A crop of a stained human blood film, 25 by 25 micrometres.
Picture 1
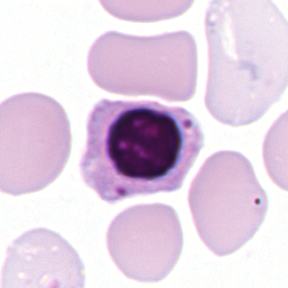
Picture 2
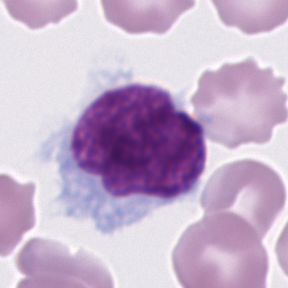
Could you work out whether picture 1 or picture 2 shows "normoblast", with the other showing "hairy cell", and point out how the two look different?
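The normoblast appears in picture 1 and the hairy cell in picture 2. The normoblast's outline is irregular and slightly angular rather than smoothly round, whereas the hairy cell has a ragged cytoplasmic edge with fine, wispy projections. The normoblast's chromatin is dense and dark purple, with only a few small paler patches.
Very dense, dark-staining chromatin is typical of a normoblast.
The hairy cell's nucleus, about 12 by 10 micrometres, has an irregular outline with an inward fold instead of a round contour. In both cells the cytoplasm is uneven: the normoblast's rim is broader on the left of the nucleus than on the right, and the hairy cell's rim is wider on the left and lower sides than on the upper right. The hairy cell's cytoplasm is pale sky-blue.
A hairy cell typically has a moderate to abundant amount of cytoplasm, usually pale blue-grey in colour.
The two also differ in granules: a few scattered dark purple granules lie in the normoblast's cytoplasm, while none are visible in the hairy cell.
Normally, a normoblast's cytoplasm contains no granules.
Neither cell shows vacuoles. The normoblast is ringed by red cells, none of which overlaps it.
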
